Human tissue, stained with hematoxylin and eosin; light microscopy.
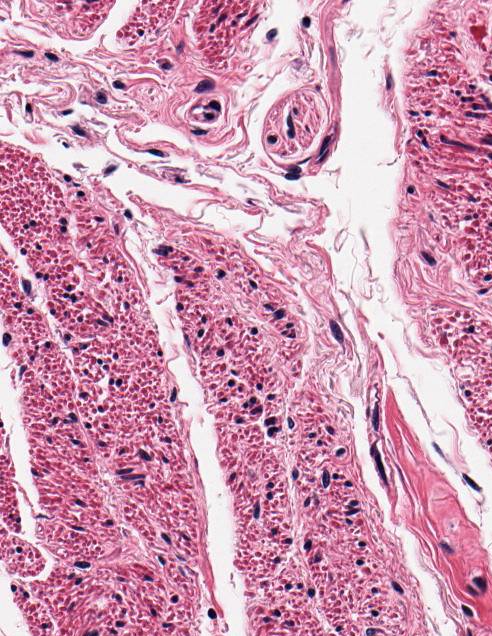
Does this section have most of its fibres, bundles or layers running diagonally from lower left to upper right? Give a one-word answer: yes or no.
No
